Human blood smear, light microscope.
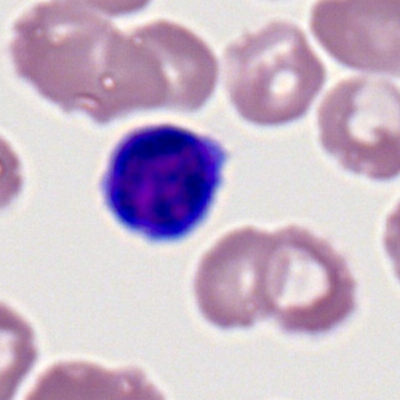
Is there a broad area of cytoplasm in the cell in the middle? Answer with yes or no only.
No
